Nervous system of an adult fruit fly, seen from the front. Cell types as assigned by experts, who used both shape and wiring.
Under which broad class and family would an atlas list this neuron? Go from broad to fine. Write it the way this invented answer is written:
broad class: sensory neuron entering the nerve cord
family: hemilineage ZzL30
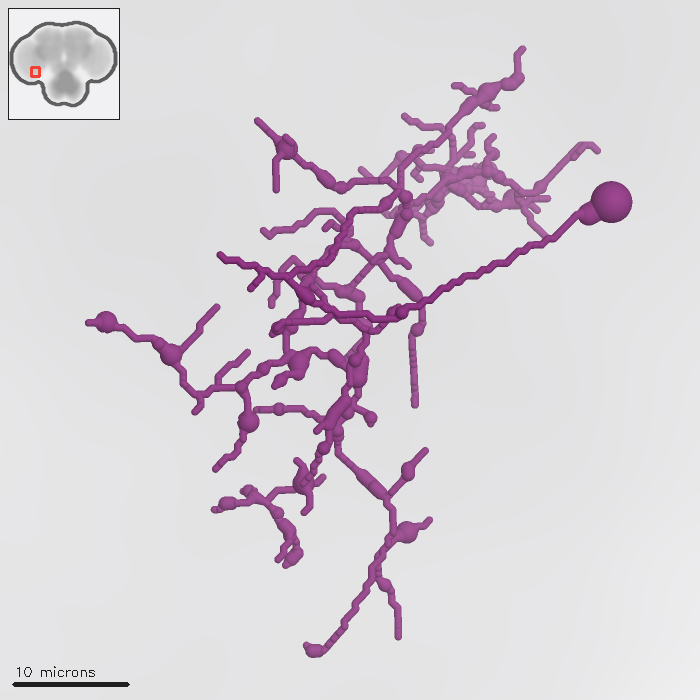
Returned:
broad class: optic-lobe intrinsic neuron
family: Mi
